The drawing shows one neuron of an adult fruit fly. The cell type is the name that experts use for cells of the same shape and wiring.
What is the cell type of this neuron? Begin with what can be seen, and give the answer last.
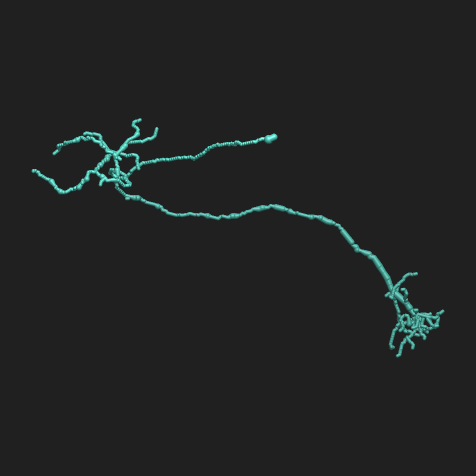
The cell body is at the top of the picture. As drawn here it is wider than it is tall. This is a visual projection neuron. It is of cell type LC12.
